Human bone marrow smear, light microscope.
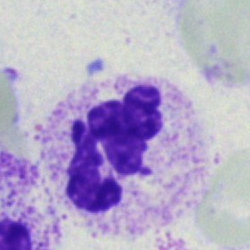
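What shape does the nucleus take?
It is irregular, built of several connected lobes.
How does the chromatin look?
Dark purple and densely clumped.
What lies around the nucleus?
Abundant pale cytoplasm on all sides, with fine pinkish-purple granules scattered throughout.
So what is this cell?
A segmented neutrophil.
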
